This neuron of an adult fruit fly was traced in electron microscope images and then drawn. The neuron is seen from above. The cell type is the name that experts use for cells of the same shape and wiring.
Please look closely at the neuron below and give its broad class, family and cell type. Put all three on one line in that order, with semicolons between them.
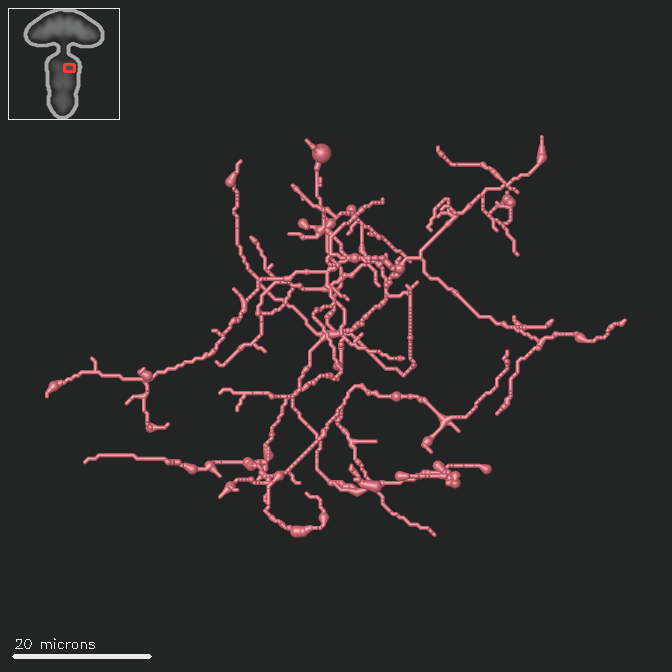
nerve-cord intrinsic neuron; hemilineage 01B; IN01B064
